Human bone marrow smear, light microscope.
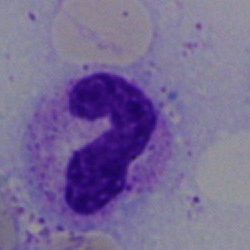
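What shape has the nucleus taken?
It is bent into a curved C, with its hollow opening to the left.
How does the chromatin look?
Dense and dark purple throughout the nucleus.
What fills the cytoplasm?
Fine pinkish-purple granules.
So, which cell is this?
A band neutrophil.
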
